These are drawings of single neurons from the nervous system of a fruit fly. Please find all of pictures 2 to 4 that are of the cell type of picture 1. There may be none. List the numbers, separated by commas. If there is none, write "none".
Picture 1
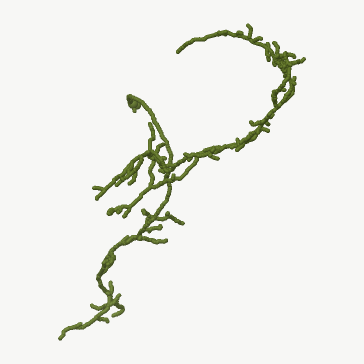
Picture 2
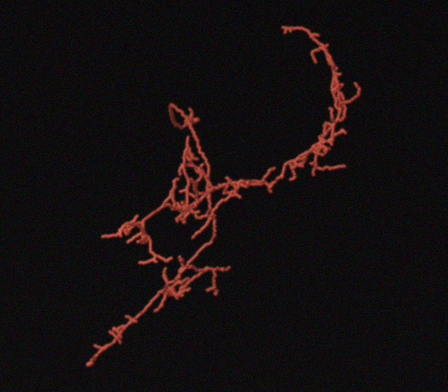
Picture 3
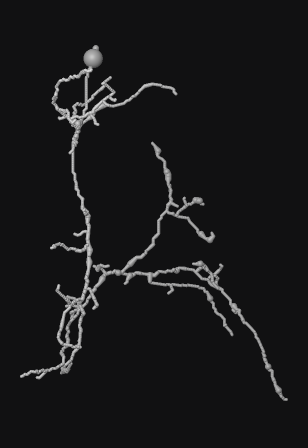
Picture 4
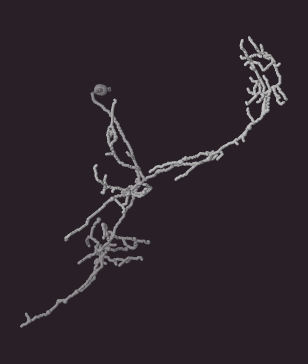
2, 4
